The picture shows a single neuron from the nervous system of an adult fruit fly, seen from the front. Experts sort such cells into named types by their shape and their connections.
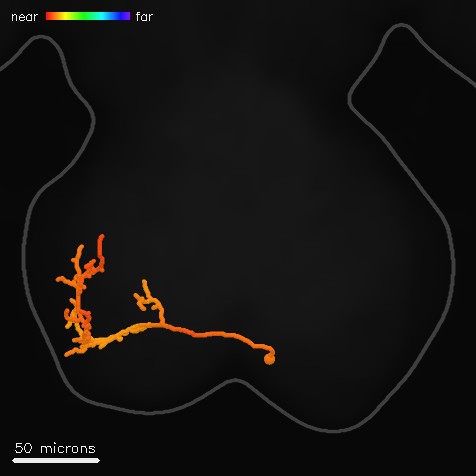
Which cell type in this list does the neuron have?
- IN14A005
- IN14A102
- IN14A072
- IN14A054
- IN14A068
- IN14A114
IN14A102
